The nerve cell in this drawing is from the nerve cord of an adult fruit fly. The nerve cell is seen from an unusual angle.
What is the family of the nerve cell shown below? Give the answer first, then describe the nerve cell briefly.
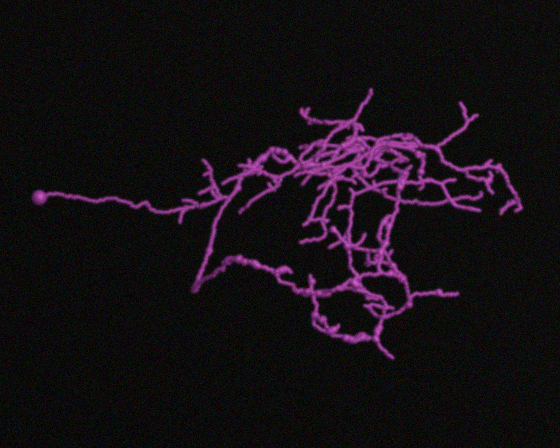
Its family is hemilineage 01A. This is a nerve-cord intrinsic neuron. Dozens of branch ends can be seen. In this view it is wider than it is tall.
